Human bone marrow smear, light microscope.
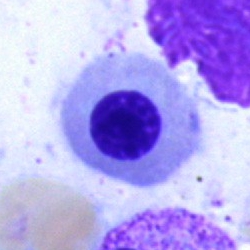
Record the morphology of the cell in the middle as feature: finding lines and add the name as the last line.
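Position: nucleus near the centre of the cell
Chromatin: dark purple, densely clumped
Cytoplasm: pale greyish blue
Rim: wide, running all round the nucleus
Cell: erythroblast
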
